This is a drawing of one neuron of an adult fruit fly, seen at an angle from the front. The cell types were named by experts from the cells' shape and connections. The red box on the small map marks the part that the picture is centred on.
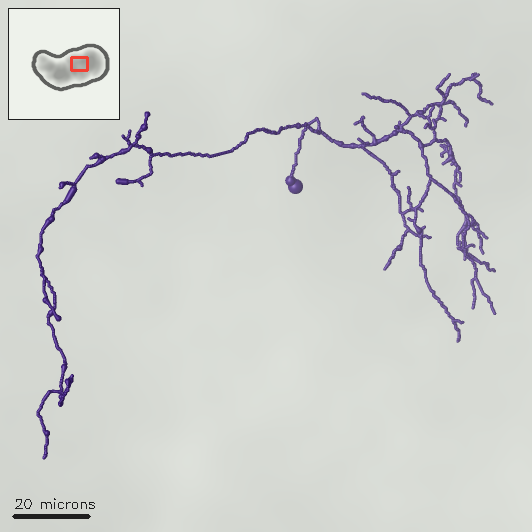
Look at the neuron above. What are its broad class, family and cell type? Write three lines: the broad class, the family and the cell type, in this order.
central-brain intrinsic neuron
hemilineage DM6_posterior
CB1805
